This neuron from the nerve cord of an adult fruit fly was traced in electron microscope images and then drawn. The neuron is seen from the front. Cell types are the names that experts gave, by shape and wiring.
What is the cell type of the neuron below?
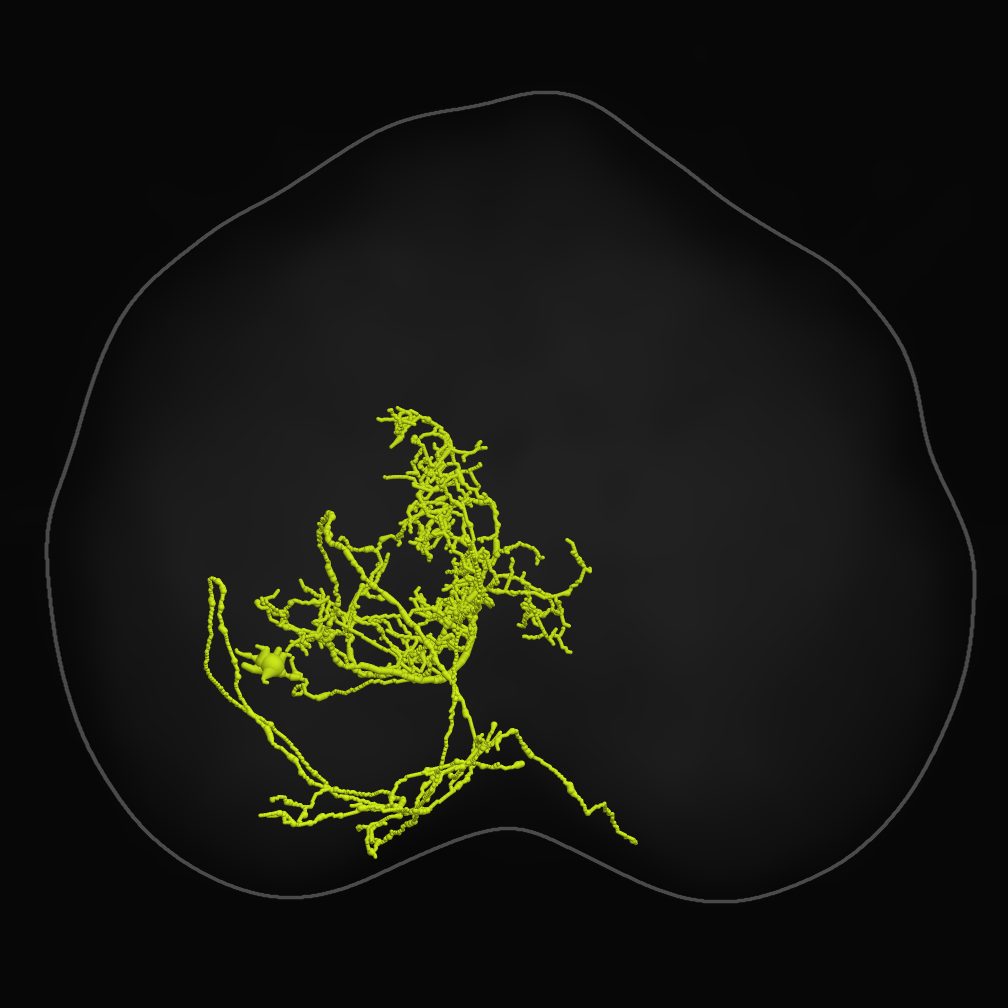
AN01B004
